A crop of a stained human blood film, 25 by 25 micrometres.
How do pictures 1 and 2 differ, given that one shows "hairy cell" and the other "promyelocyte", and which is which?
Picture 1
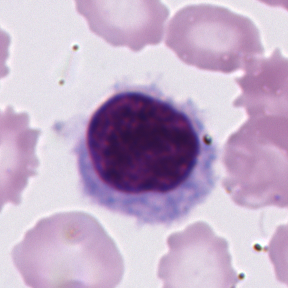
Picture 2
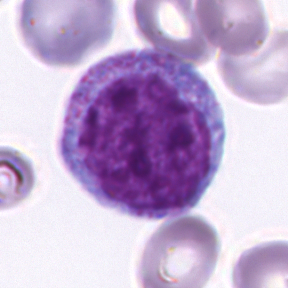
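Of the two, picture 1 shows the hairy cell and picture 2 the promyelocyte. The edge of the hairy cell is ragged, with fine wispy projections. The promyelocyte has a round, smooth outline without surface projections. The hairy cell measures about 12 micrometres across and the promyelocyte about 15 micrometres.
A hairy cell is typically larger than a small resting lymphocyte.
In both cells the nucleus fills about 60% of the cell's area.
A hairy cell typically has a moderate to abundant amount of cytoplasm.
The hairy cell's nucleus is about 9 micrometres across and round in outline, with no notch or cleft. Its cytoplasm is pale blue and shows no distinct coarse granules. In the promyelocyte, a rim of blue-violet cytoplasm surrounds the nucleus on all sides, and fine reddish-purple granules are scattered through it.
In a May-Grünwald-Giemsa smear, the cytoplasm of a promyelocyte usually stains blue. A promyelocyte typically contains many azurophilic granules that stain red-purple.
No vacuoles are seen in the cytoplasm of the hairy cell, and the promyelocyte's cytoplasm contains no clear vacuoles. Red cells with crenated edges lie around the hairy cell without touching it. Around the promyelocyte, red cells lie close to the cell at the upper right and lower right.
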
